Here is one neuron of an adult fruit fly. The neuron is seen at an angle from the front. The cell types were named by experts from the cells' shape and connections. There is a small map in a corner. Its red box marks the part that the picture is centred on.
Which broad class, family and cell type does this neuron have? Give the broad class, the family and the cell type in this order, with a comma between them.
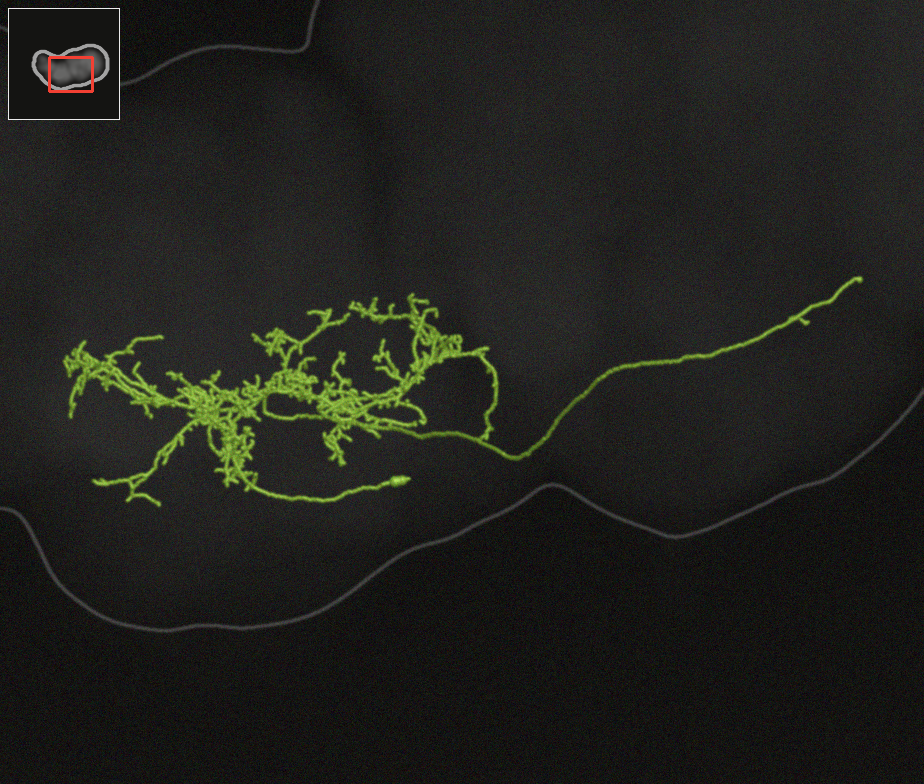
ascending neuron, hemilineage 08B, AN08B031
